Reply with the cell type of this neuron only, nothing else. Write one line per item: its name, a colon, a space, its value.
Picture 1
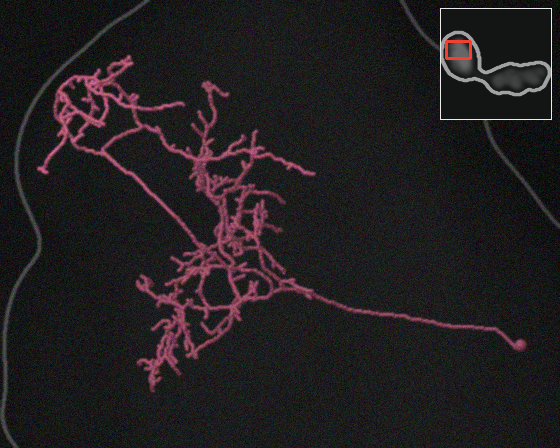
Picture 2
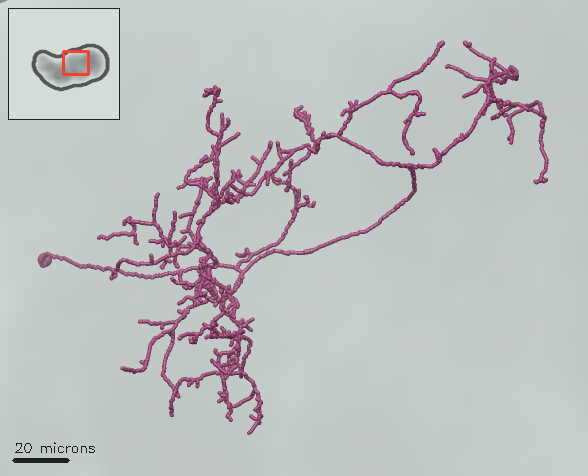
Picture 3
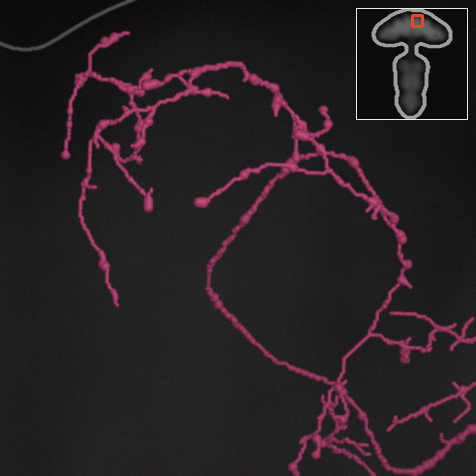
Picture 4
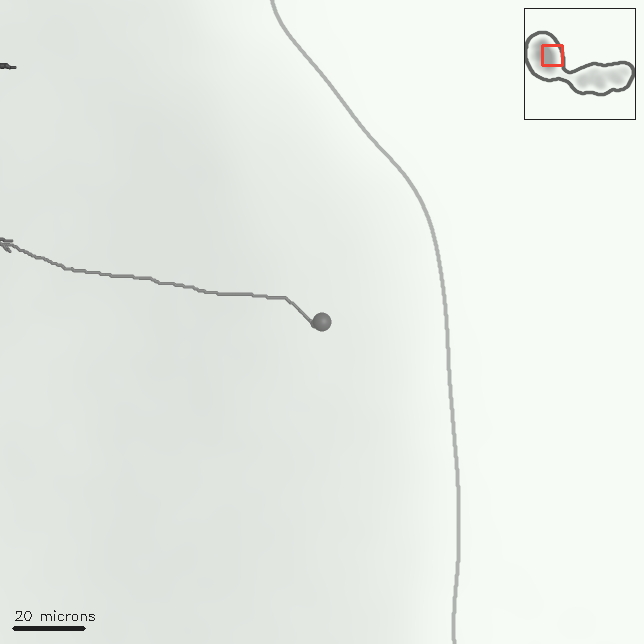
cell type: aIPg5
